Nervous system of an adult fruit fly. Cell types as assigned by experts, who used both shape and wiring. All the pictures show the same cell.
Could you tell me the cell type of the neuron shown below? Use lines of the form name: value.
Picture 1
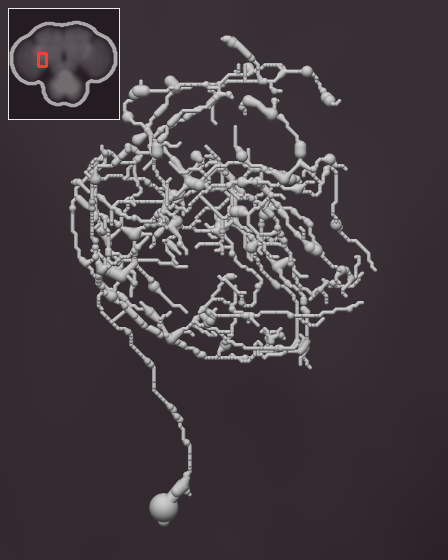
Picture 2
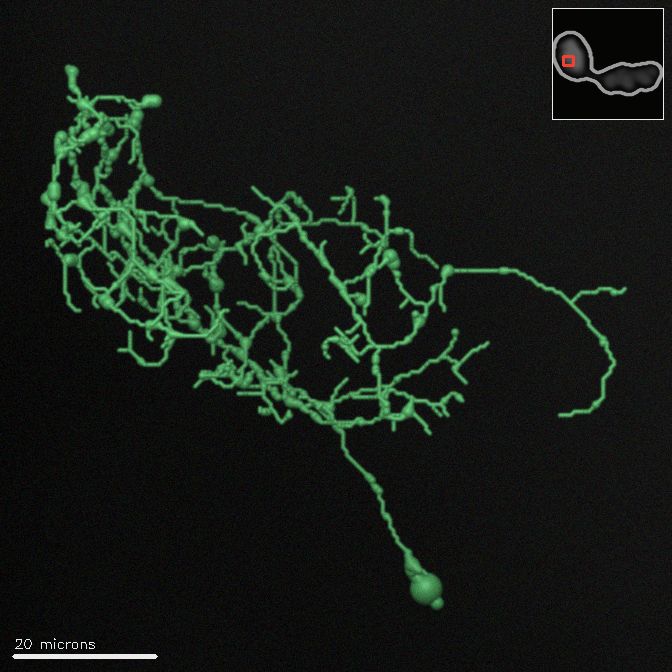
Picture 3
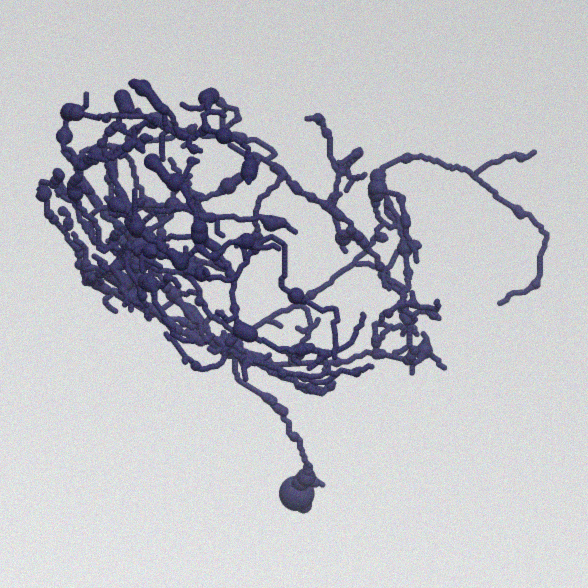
cell type: CB1964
